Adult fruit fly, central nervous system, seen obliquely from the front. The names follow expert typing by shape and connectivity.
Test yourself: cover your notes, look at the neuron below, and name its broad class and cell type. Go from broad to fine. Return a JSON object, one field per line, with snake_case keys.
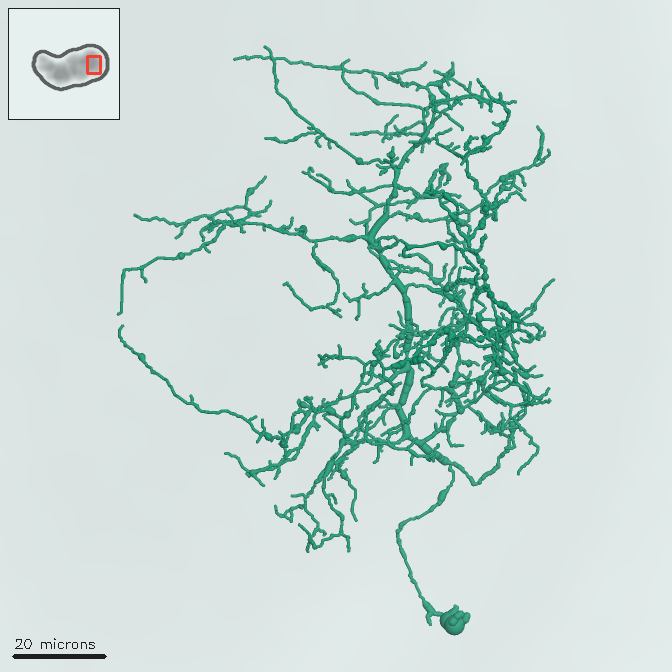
{
 "broad_class": "central-brain intrinsic neuron",
 "cell_type": "AVLP348"
}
